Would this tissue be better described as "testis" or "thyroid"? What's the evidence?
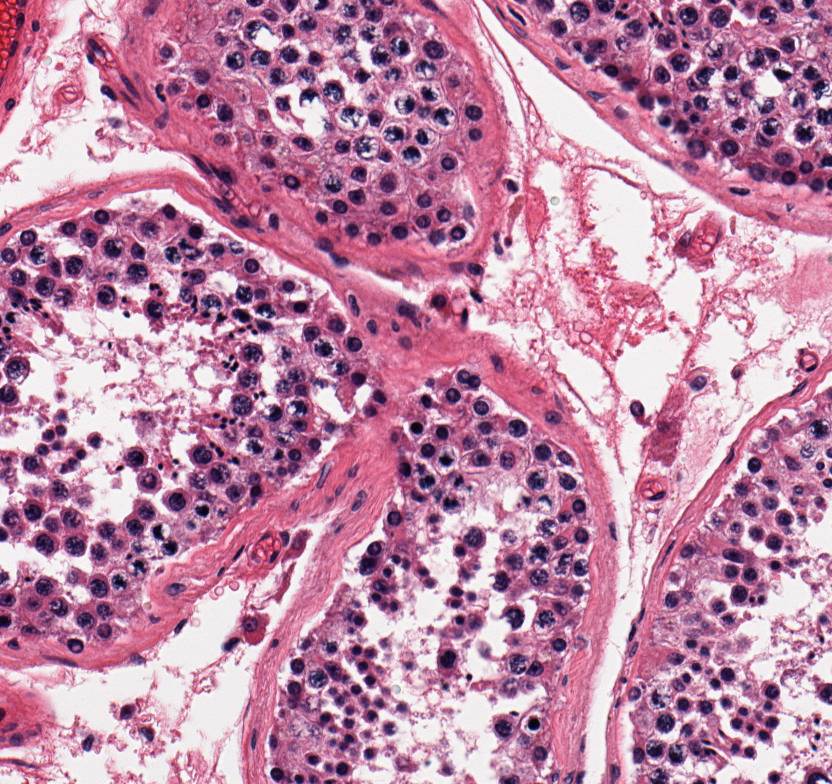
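Testis, not thyroid. First, contents: each tubule is filled by many layers of rounded cells rather than one lining layer.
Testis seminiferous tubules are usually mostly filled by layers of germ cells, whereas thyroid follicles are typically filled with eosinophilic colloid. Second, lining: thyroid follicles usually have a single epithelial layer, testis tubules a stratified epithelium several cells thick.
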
